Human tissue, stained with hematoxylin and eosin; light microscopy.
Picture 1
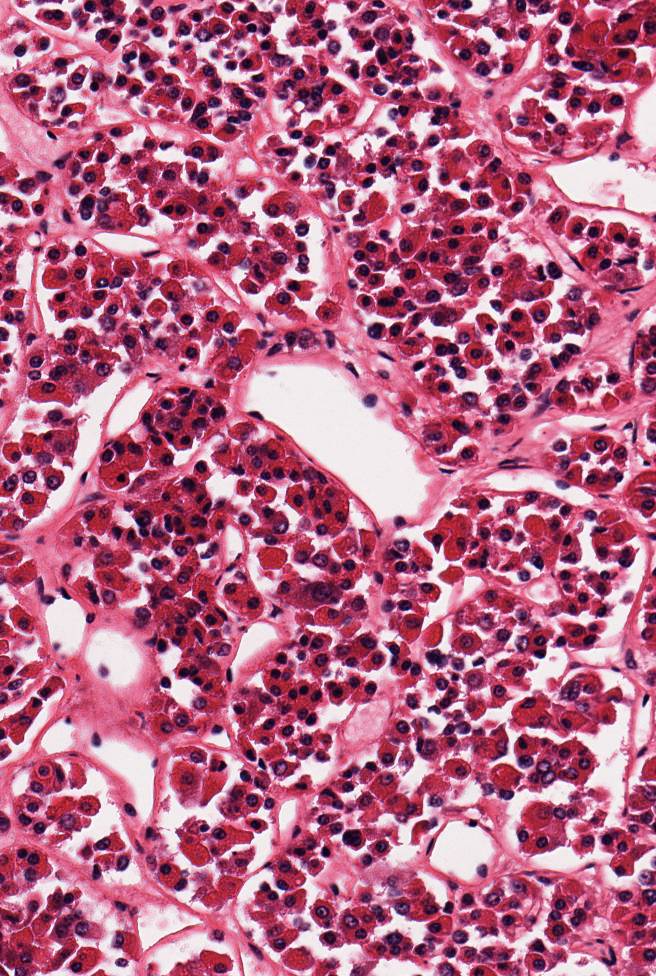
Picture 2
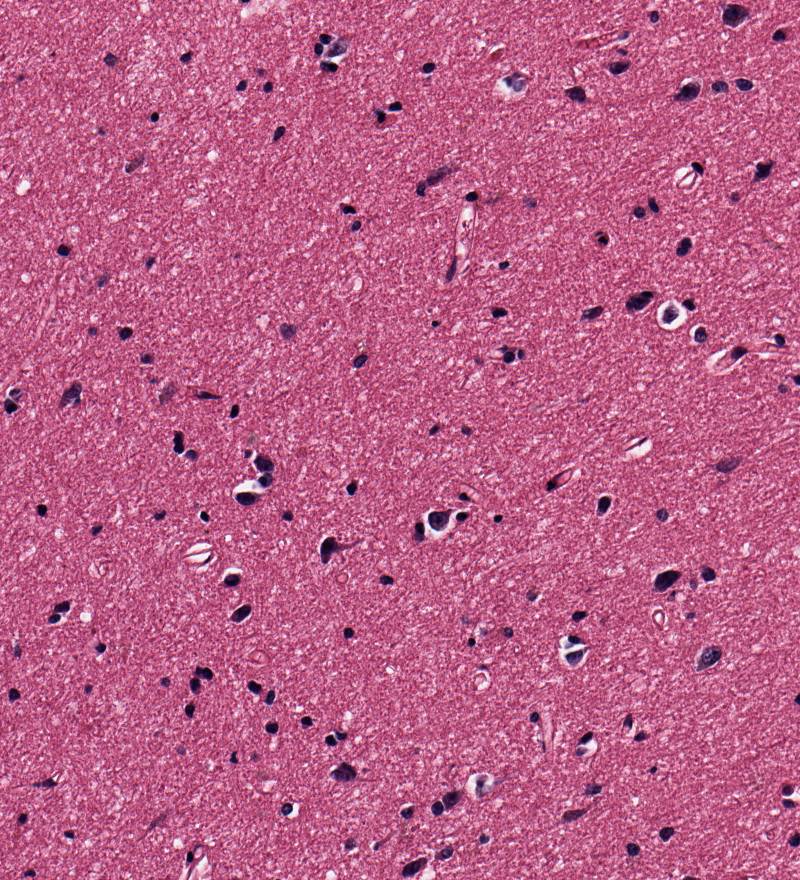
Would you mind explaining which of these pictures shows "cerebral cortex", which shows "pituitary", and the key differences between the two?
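In picture 1 the tissue is pituitary, and in picture 2 it is cerebral cortex. Throughout picture 1, cells lie in rounded nests and short cords separated by thin pink septa, each cell with one round, dark nucleus. Many have intensely red, dense cytoplasm, with pale or faintly purple cells among them. Picture 2 instead is a uniform, finely granular to fibrillary pink matrix without organised units such as glands or tubules. Small, round, darkly stained nuclei with little visible cytoplasm lie singly through it, tiny round pale vacuoles are sprinkled diffusely, and a thin capillary with elongated nuclei runs obliquely near the upper centre.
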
